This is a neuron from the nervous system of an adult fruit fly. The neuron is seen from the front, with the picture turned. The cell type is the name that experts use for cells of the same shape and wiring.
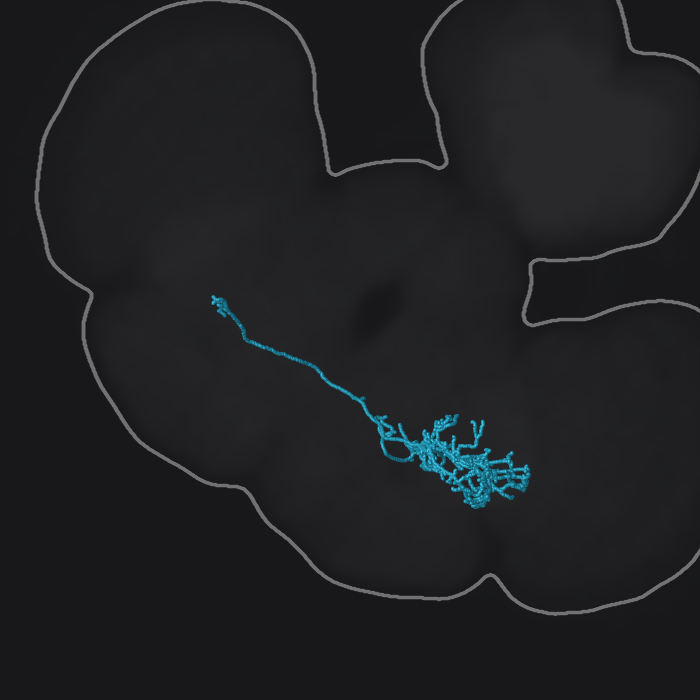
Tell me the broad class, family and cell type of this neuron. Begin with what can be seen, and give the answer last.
As drawn here it is wider than it is tall. It is a central-brain intrinsic neuron. The family is hemilineage DL1_ventral. It is of cell type AVLP524_b.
